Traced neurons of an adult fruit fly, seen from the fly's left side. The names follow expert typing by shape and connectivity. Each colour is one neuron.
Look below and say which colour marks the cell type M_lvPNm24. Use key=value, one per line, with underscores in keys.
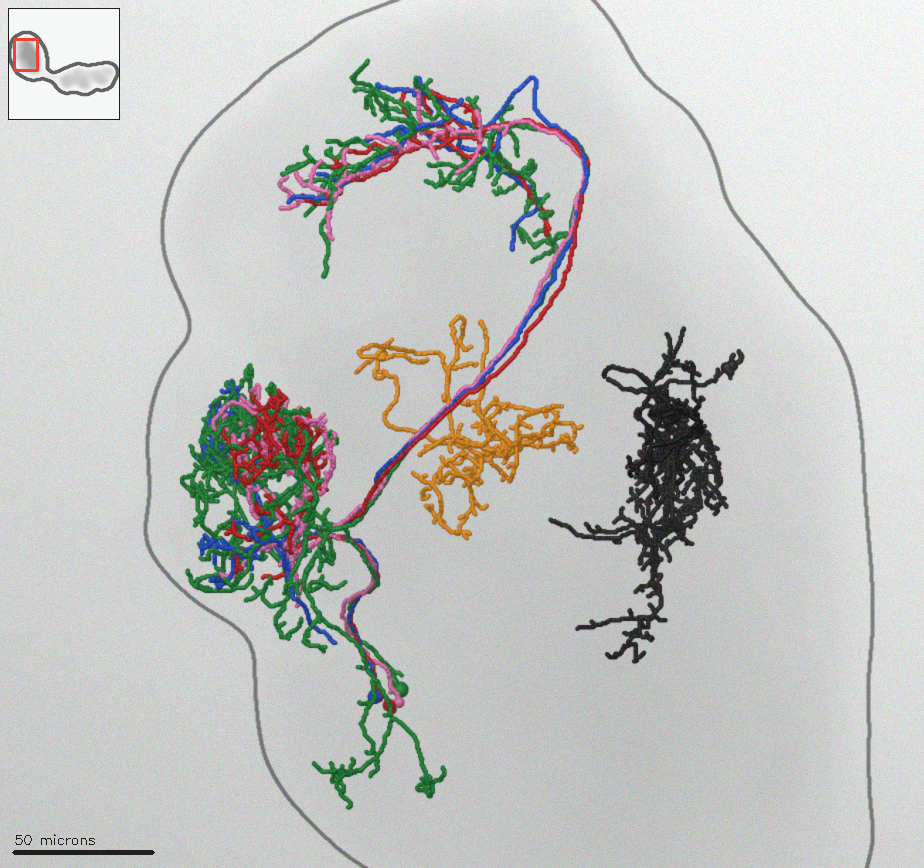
colour=green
